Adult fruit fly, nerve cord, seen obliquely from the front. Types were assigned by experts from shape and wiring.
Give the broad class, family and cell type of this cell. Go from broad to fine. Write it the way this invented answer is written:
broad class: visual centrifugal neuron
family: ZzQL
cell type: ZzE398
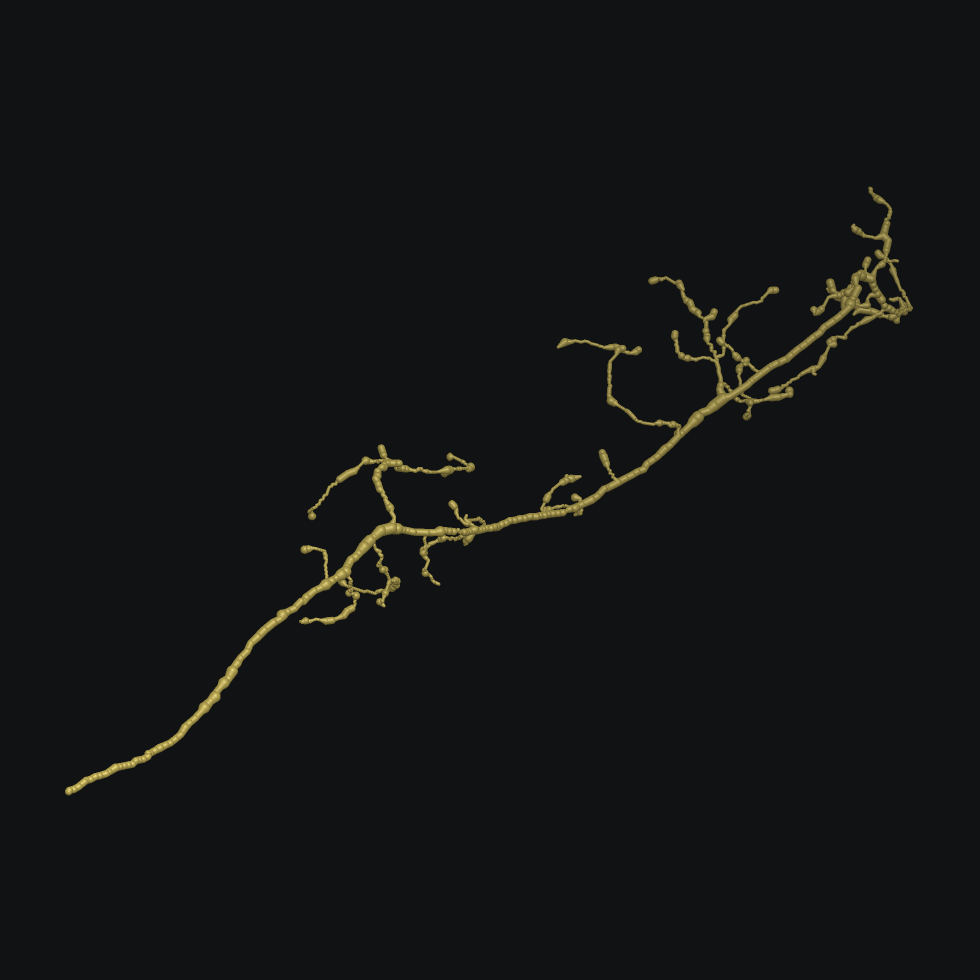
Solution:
broad class: descending neuron
family: hemilineage WEDd1
cell type: DNae003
